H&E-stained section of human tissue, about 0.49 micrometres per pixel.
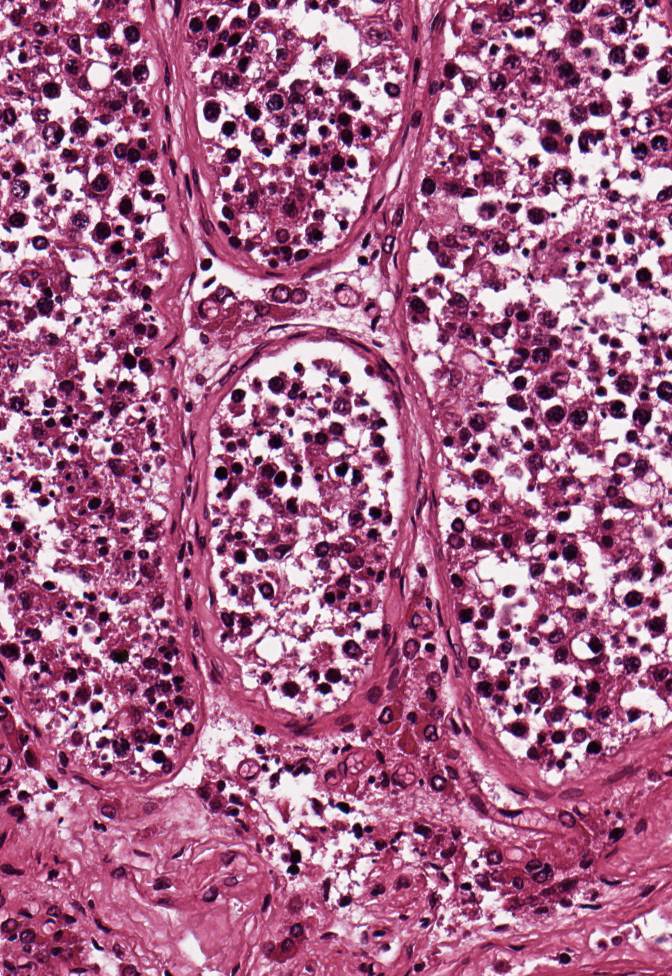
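Testis: large tubules cut lengthwise or obliquely fill the field, with one complete oval tubule centrally. Loosely arranged round cells, most with dark round nuclei, crowd the tubules without orderly layering. Larger pale-cytoplasm cells with round nuclei lie scattered among them. Below the central tubule, interstitial clusters of polygonal cells have abundant pink cytoplasm and round nuclei.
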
